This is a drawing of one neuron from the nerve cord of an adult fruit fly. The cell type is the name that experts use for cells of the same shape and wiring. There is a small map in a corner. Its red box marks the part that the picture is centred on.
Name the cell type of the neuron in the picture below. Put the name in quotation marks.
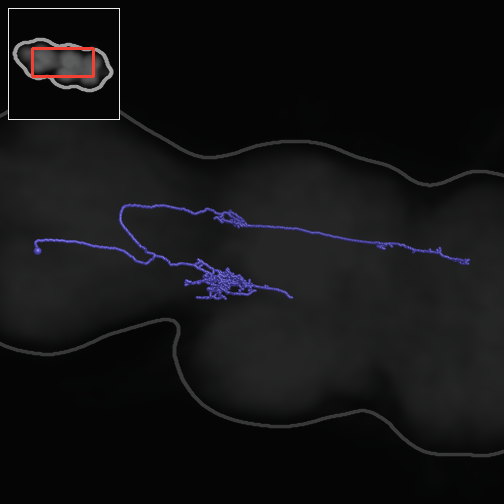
"IN06A091"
